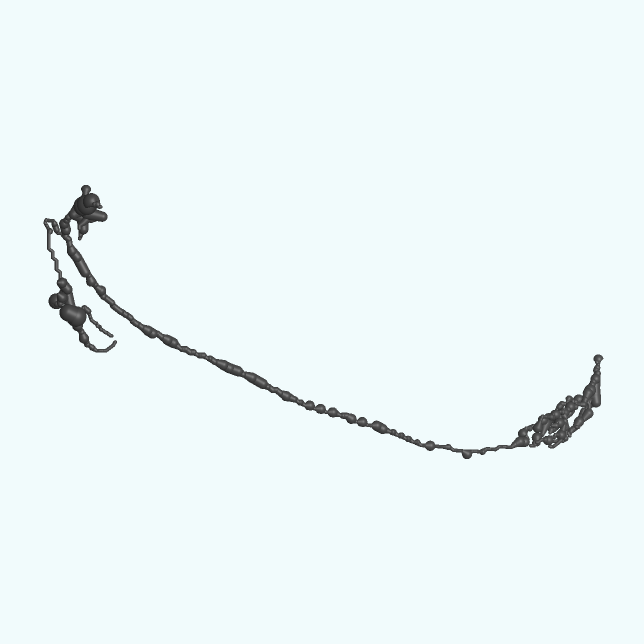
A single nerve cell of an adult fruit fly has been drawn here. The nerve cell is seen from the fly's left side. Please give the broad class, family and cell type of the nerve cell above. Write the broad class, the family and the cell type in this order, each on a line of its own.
optic-lobe intrinsic neuron
T
T1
